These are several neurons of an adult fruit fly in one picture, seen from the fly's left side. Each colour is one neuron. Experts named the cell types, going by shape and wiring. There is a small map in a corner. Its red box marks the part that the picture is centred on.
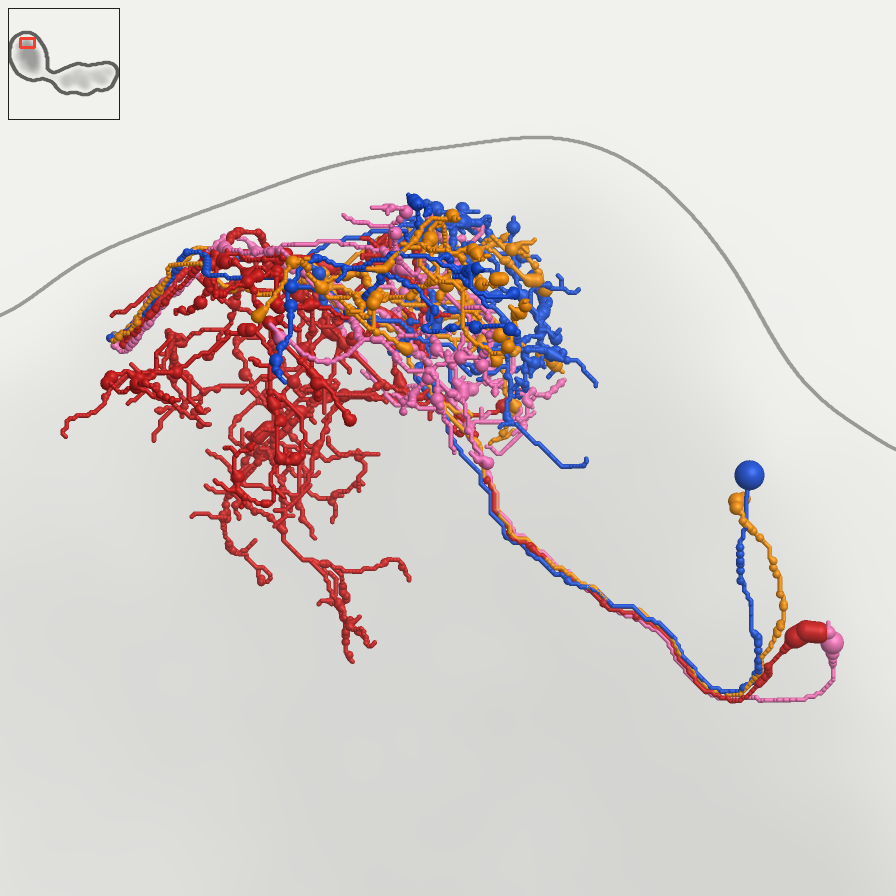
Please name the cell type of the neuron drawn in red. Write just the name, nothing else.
SIP076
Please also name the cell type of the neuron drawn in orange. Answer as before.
SLP405_a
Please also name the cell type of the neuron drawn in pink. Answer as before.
SIP080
